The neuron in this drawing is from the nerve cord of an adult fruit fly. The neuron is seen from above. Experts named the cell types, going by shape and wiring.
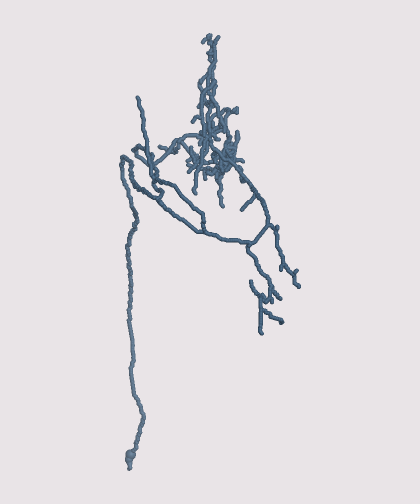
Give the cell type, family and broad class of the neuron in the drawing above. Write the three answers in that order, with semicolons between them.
IN02A065; hemilineage 02A; nerve-cord intrinsic neuron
